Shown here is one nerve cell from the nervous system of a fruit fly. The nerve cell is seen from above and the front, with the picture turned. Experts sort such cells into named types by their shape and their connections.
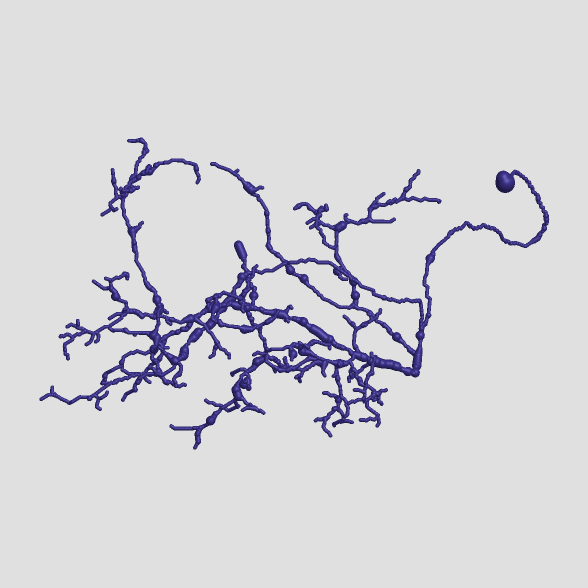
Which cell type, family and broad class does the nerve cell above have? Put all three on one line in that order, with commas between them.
IN11B014, hemilineage 11B, nerve-cord intrinsic neuron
